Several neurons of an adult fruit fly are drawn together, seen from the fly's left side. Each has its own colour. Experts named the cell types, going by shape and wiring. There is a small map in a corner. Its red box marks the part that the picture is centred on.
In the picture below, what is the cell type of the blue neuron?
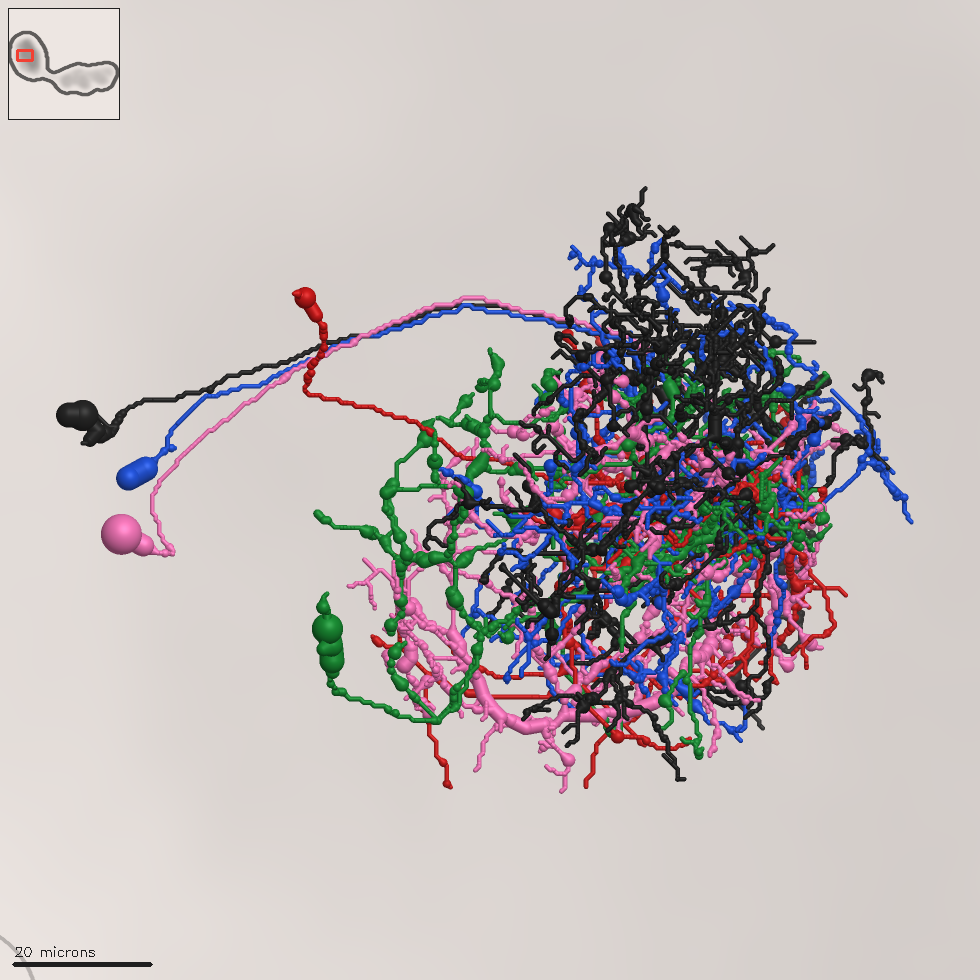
CB0115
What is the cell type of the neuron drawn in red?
PVLP064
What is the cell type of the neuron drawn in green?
CB0800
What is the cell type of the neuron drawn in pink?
CB3513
